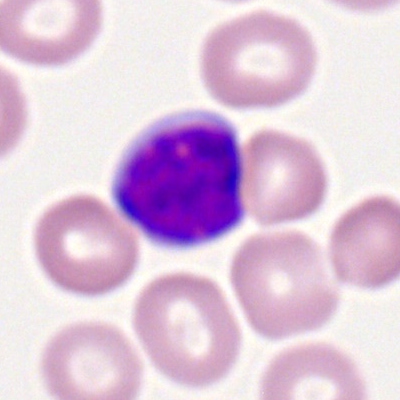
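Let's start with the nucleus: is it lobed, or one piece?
It is a single unlobed mass.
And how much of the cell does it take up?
Nearly the whole cell.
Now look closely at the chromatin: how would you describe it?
Dense, dark purple and coarsely clumped.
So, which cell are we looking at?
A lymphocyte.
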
